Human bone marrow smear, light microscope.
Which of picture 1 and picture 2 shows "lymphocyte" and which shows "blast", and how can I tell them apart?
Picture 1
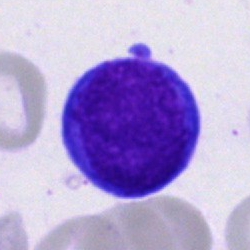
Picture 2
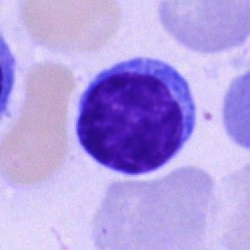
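The blast is in picture 1 and the lymphocyte in picture 2. Both cells are round with smooth outlines, and neither shows visible granules in its cytoplasm. The chromatin sets them apart: in the blast it is finely granular and evenly spread, without coarse clumps, while in the lymphocyte it is dark purple and coarsely clumped, with lighter patches between the clumps.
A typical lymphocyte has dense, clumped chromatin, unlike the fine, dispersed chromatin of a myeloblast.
The cytoplasm of the blast forms a thin rim of deep blue around the nucleus. In the lymphocyte the cytoplasm is also a thin blue rim, widest on the right side of the cell, and no vacuoles are visible in it.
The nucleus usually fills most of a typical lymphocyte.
One feature belongs to the blast alone: a single small rounded bleb projecting from the top edge of the cell.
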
